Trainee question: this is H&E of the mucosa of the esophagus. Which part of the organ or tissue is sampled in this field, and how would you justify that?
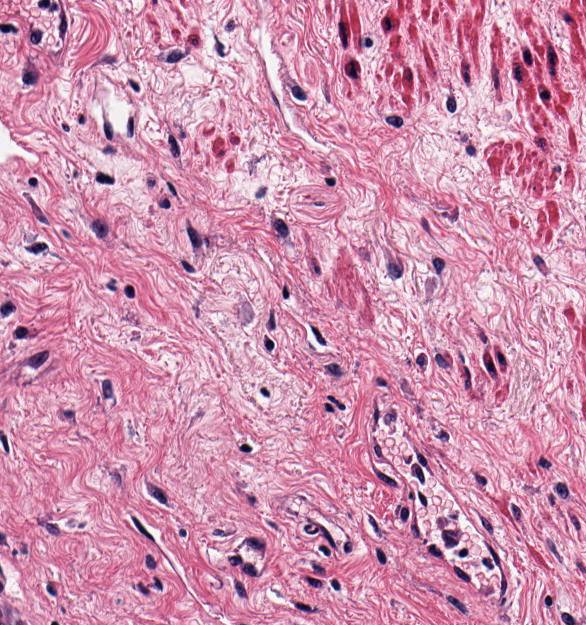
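Answer: loose connective tissue. Pale, loosely textured, finely fibrillar areas lie between denser collagen bundles, and small thin-walled vessels with red blood cells lie near the lower right.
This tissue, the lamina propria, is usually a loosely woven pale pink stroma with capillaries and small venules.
Groups of elongated cells at upper right are redder than the surrounding collagen.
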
